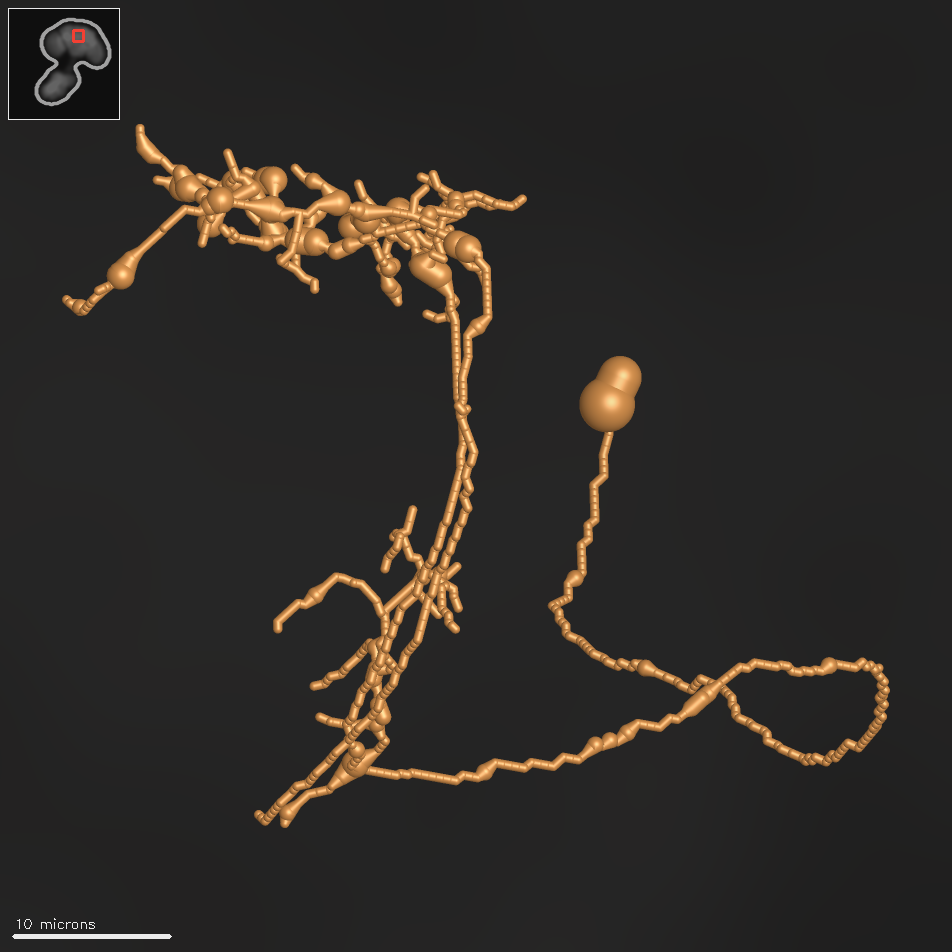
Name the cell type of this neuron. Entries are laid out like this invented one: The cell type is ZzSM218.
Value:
The cell type is vDeltaH.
